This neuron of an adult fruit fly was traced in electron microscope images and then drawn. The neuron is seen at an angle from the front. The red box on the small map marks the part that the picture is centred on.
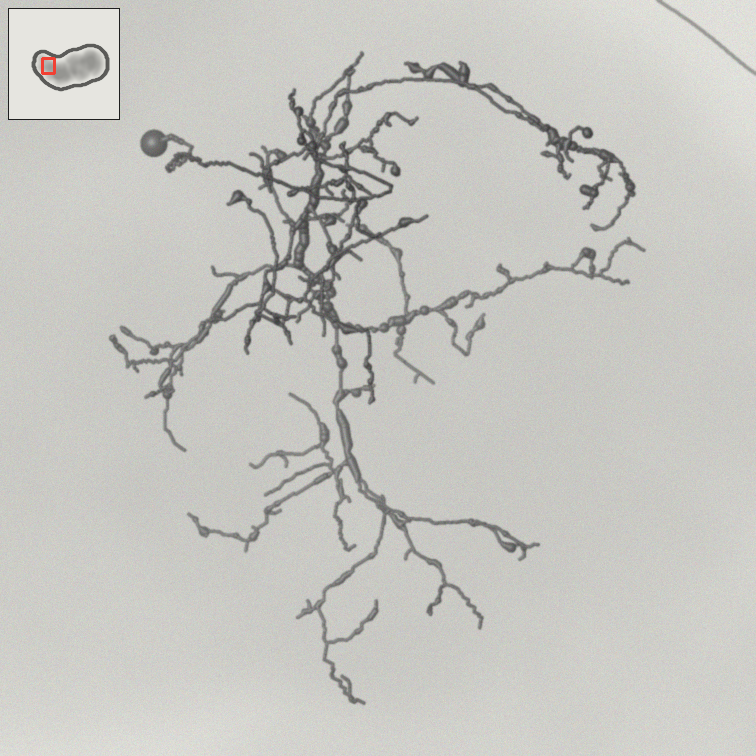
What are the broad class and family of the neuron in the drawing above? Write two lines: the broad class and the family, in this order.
nerve-cord intrinsic neuron
hemilineage 03A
